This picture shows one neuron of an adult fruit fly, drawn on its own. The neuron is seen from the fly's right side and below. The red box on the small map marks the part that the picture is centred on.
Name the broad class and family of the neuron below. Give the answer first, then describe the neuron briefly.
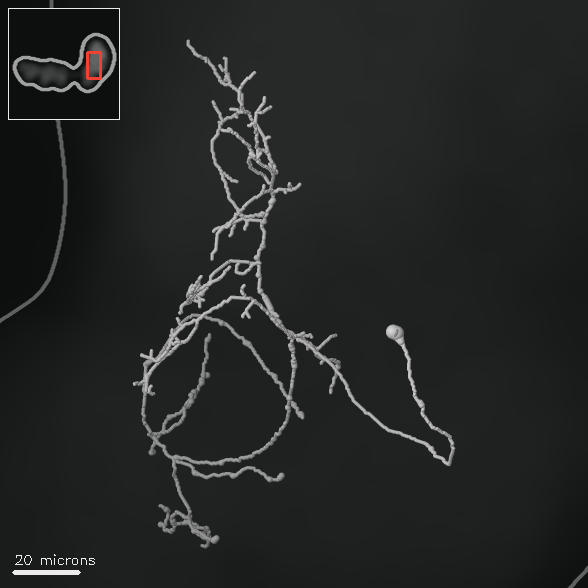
This is a central-brain intrinsic neuron. The family is hemilineage MX7. From top to bottom in the picture it spans about 160 microns. The picture shows dozens of branch ends.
